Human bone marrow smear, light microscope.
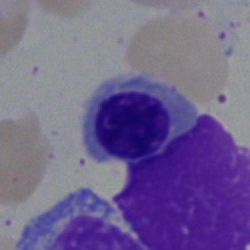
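Erythroblast at the centre of a stained human bone marrow smear under the light microscope. Its outline is smooth and rounded, and its chromatin is dense, dark purple and clumped. No granules appear in the cytoplasm. The image is slightly blurred.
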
